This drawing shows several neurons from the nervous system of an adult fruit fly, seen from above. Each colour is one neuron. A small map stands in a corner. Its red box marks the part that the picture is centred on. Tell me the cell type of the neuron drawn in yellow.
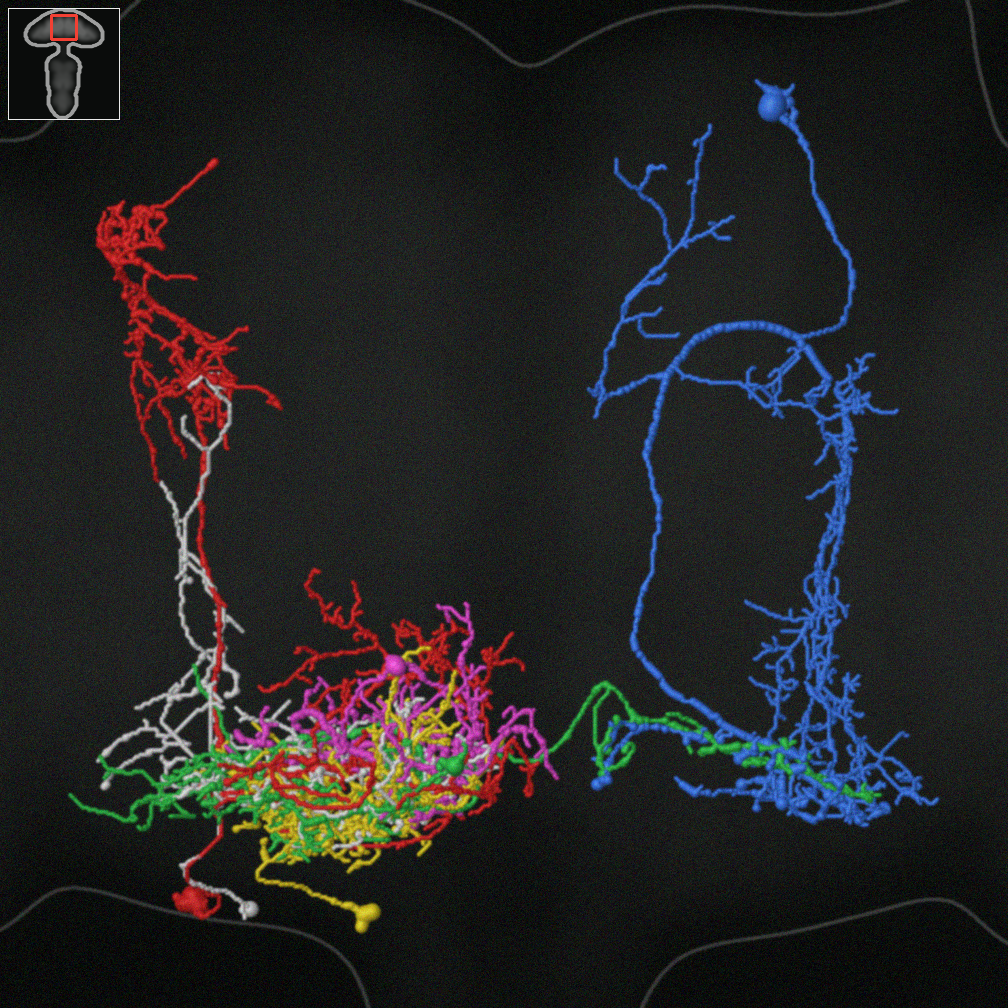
PS310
